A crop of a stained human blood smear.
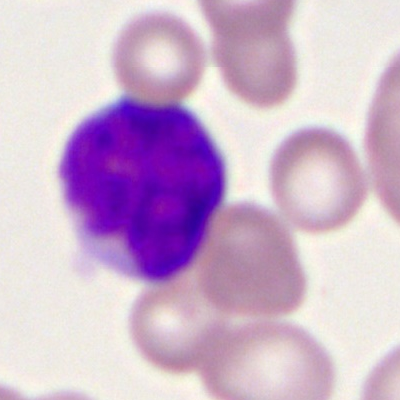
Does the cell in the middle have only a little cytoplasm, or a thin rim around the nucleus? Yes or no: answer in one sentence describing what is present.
Yes, most of this cell is taken up by its nucleus.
